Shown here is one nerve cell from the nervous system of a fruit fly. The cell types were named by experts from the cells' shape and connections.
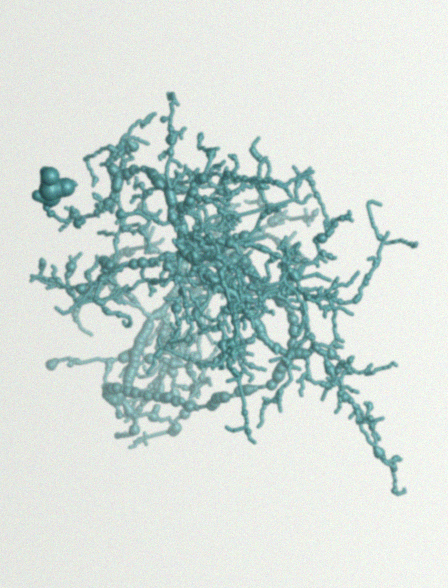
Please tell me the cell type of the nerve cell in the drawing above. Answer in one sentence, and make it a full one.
The cell type carried by this nerve cell is PS203.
